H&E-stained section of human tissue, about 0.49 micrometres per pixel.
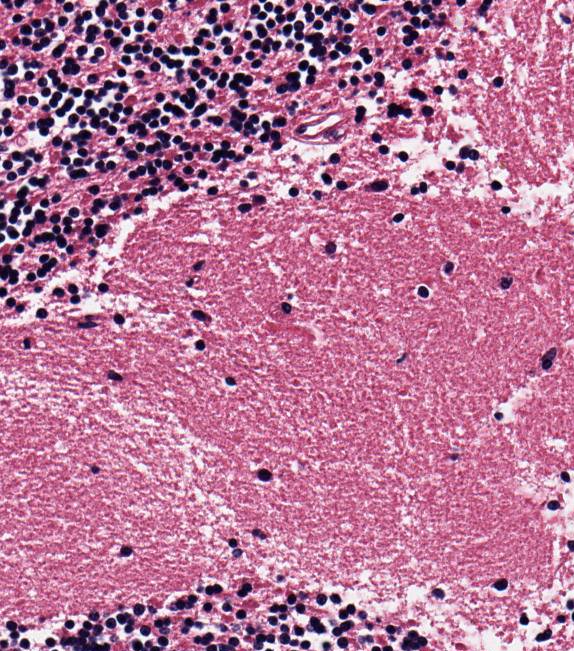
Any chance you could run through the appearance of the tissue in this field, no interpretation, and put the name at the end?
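Across the field I see bands of densely packed dark nuclei at the top left and along the bottom edge, bordering a broad pale pink middle zone. The cells there have small, round, dark nuclei with very little visible cytoplasm. The middle zone looks finely fibrillary and evenly pink, with no glands or other epithelial units, and only sparse single small round dark nuclei. So this is cerebellum.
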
